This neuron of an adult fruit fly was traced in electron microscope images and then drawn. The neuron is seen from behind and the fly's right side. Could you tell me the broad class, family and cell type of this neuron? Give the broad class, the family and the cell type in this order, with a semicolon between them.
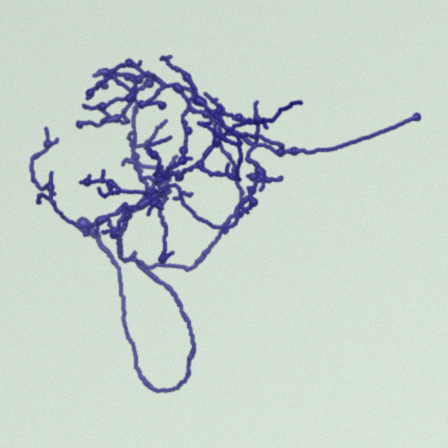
central-brain intrinsic neuron; hemilineage LHl1; LHAV4a7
